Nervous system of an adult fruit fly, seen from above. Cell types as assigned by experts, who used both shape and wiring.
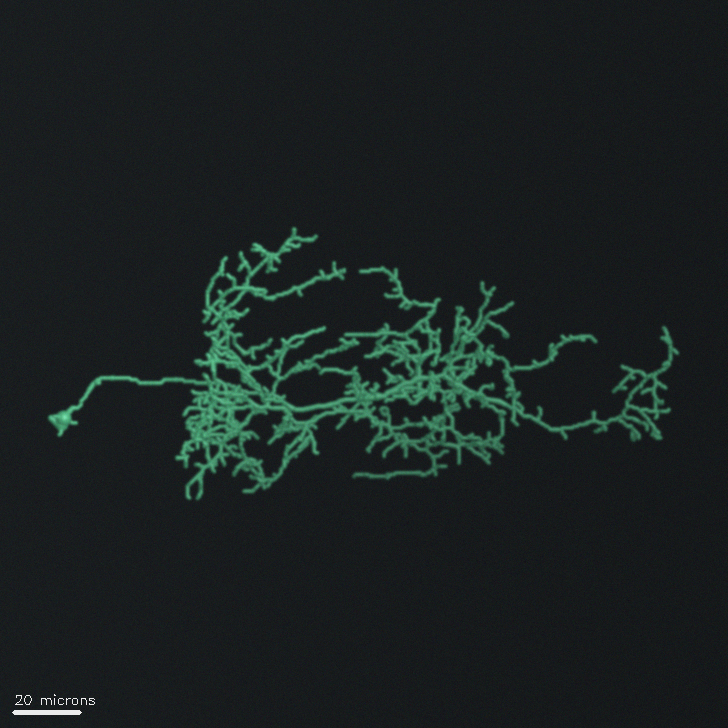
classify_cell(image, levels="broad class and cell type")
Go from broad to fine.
central-brain intrinsic neuron; GNG069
